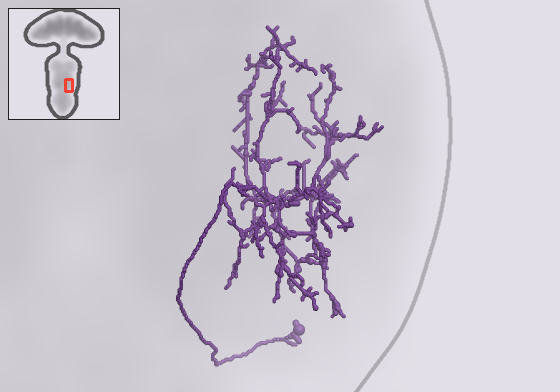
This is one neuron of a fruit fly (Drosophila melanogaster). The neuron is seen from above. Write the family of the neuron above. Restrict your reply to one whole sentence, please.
This neuron is a member of family hemilineage 21A.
